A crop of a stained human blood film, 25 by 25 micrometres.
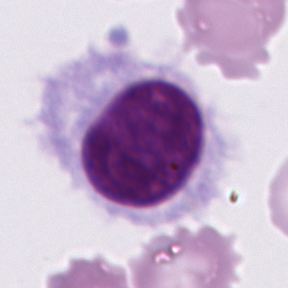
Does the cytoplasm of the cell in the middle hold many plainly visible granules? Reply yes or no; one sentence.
No, no visible granules are present in the cytoplasm of the cell.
